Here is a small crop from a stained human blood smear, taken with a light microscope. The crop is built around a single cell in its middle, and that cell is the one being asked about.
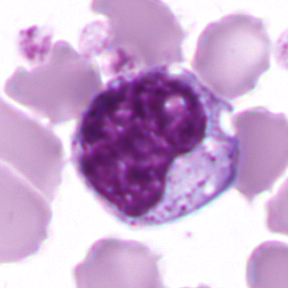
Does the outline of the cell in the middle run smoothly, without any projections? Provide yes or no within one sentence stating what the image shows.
Yes, the border of this cell is smooth and even.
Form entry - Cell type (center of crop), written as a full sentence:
Regarding the central cell, it is a metamyelocyte.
